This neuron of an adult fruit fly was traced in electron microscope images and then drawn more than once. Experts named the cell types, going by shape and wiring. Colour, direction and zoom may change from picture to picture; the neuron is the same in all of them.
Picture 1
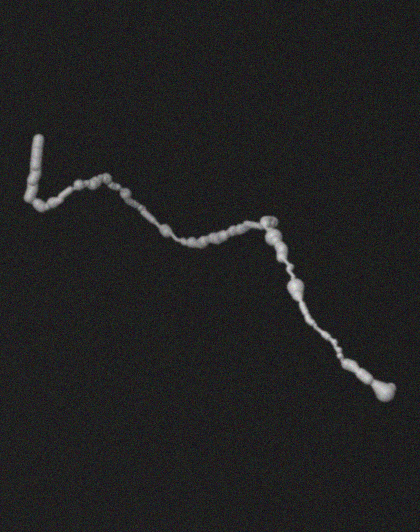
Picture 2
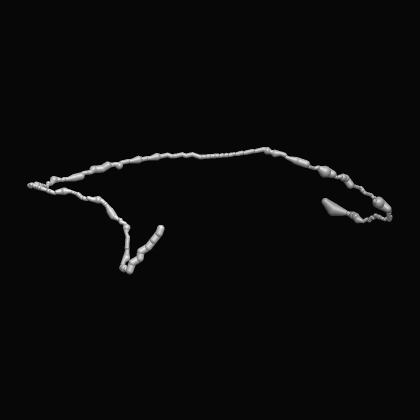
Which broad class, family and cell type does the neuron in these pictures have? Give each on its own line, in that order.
photoreceptor or other optic-lobe sensory neuron
class visual
R7d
